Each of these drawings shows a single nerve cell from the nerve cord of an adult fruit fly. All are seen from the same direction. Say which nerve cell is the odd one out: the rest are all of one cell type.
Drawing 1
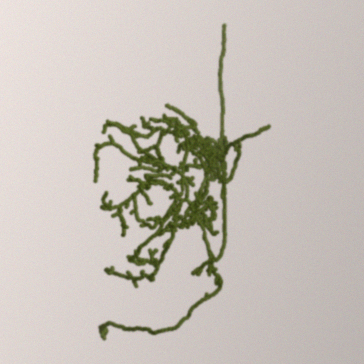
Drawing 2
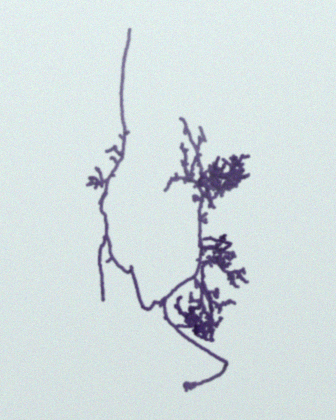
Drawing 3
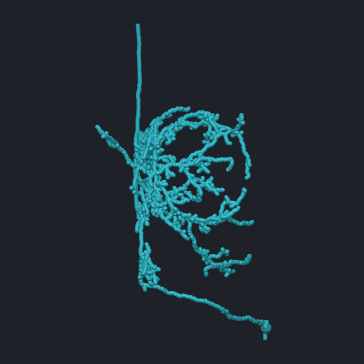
Drawing 2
